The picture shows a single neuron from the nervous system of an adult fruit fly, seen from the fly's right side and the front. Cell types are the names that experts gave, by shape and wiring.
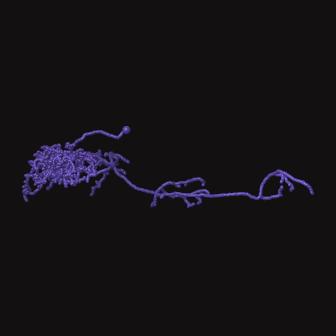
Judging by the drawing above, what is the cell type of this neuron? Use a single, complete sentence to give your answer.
This neuron is a cell of type IN19B030.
